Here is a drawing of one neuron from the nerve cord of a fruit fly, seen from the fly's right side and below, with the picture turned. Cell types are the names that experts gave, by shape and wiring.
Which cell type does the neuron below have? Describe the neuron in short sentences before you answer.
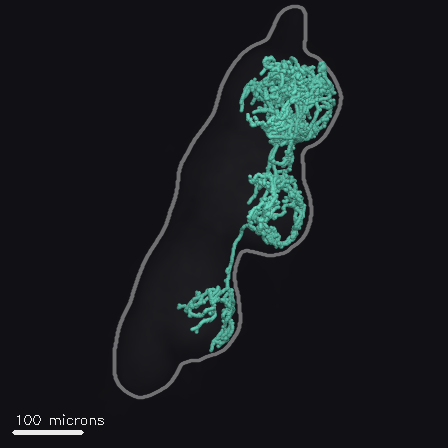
By the scale bar it is about 450 microns tall in this view. In this view it is taller than it is wide. It is a nerve-cord intrinsic neuron. Its cell type is INXXX045.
